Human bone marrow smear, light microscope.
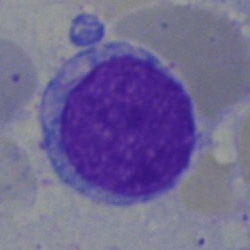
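Blast, the cell in the middle of a stained human bone marrow smear. Its nucleus lies off-centre toward the right side of the cell. The cytoplasm forms a narrow rim, widest on the left, and no granules are seen in it. The picture is slightly blurred.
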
